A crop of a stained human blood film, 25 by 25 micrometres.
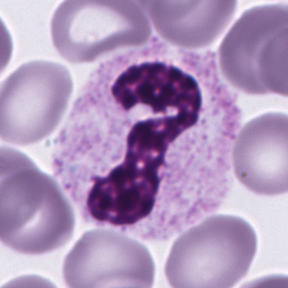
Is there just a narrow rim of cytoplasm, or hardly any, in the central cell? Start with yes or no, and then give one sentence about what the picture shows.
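No. The cytoplasm is abundant and pale pink.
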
